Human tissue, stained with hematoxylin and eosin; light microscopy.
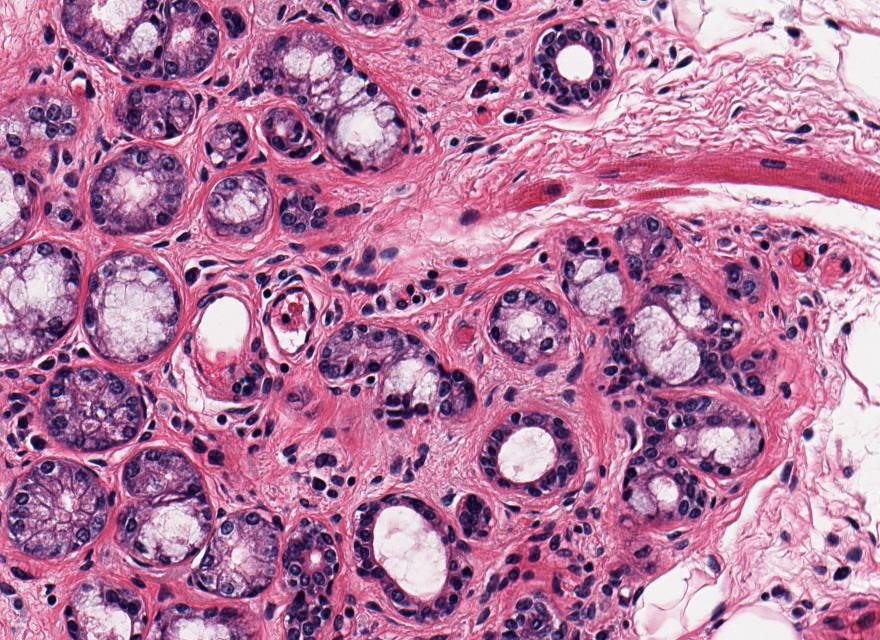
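Minor salivary gland, mostly mucous units here, with pale, foamy, only faintly purple cytoplasm and dark nuclei flattened against the cell bases. A single long, straight, deeply pink fibre with elongated nuclei runs obliquely across the upper right. The empty clear spaces along the right edge and in the lower right corner are fat cells.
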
